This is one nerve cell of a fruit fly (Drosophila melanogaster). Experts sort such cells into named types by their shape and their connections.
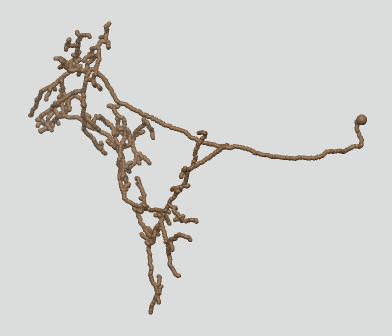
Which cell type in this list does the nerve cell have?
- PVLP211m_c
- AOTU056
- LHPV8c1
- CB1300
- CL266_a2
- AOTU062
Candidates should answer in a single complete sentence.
As for cell type, this nerve cell is AOTU062.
